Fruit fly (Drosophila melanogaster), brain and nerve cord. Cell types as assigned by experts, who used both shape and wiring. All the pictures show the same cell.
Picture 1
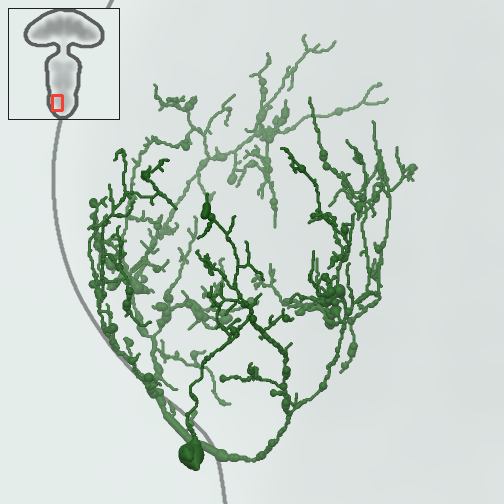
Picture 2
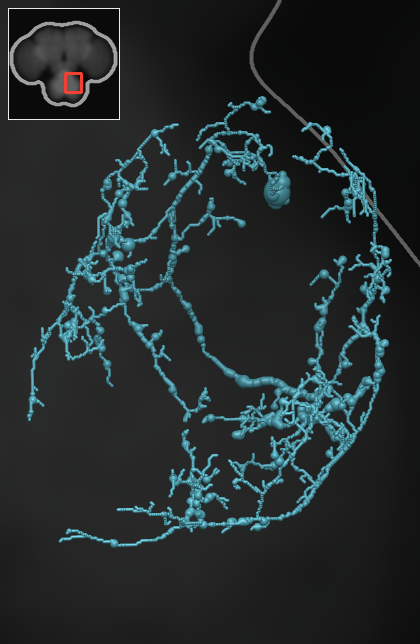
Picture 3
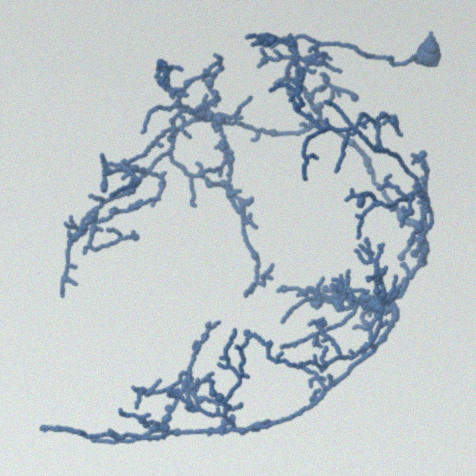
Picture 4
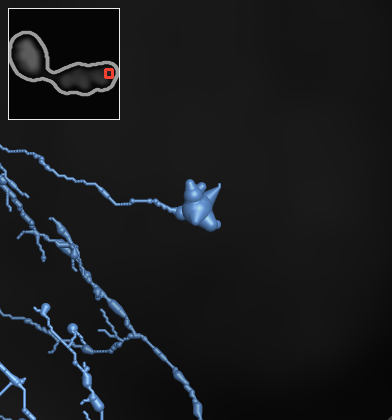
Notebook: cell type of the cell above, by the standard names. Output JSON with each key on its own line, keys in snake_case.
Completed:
{
 "cell_type": "IN19A060_c"
}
